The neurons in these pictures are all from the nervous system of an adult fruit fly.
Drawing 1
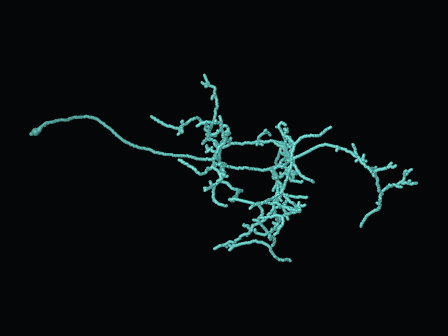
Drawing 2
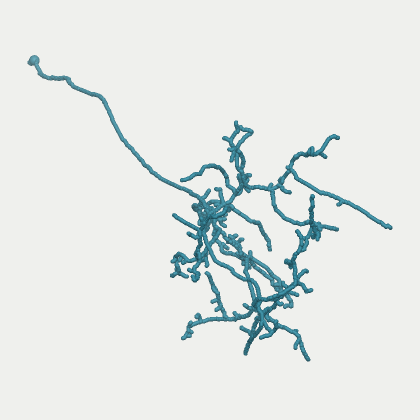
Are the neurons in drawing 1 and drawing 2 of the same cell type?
no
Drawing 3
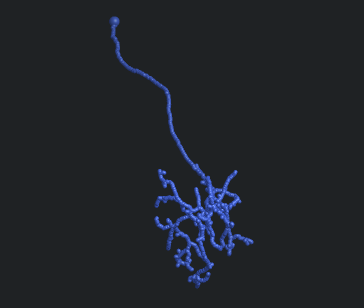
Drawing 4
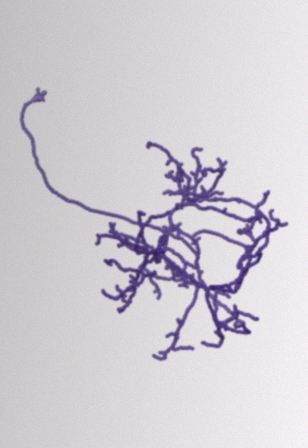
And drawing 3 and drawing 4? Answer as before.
no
